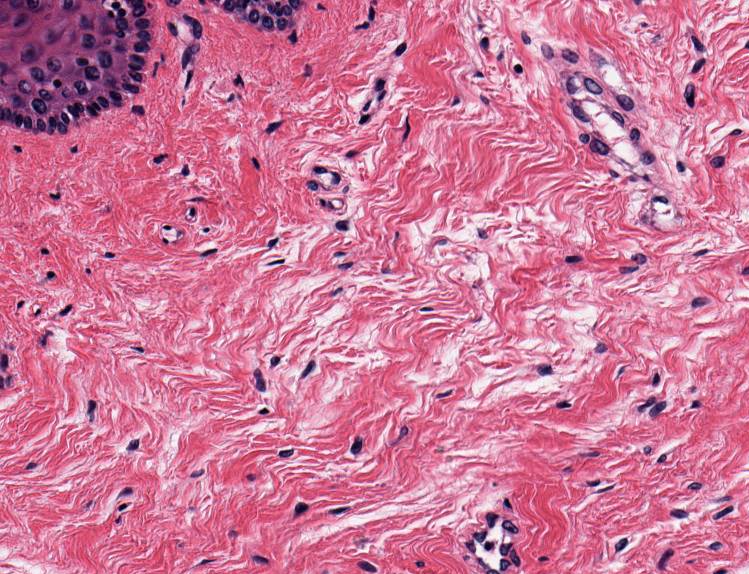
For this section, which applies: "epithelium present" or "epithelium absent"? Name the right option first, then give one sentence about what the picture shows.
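Epithelium present. A small part of an epithelium with crowded dark oval nuclei sits in the top-left corner.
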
